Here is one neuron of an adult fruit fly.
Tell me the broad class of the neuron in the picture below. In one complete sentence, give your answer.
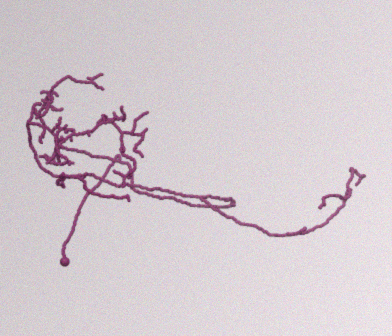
The broad class optic-lobe intrinsic neuron includes the neuron.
